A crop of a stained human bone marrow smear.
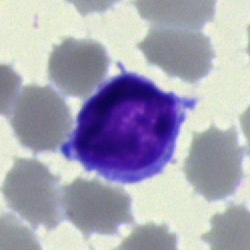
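Lymphocyte, the central cell in a stained bone marrow smear: dark, dense chromatin with a paler mottled patch near the centre, wrapped in just a thin rim of deep blue cytoplasm. Note the small blunt cytoplasmic projections poking out at the upper right and lower left.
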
